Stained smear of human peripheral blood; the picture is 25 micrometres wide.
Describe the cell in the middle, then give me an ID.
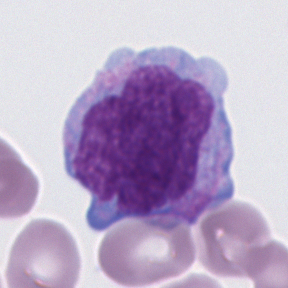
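Irregular outline, rounded bulges along the upper edge. Nucleus folded; clefts divide it into lobe-like parts. Fine pinkish granules scattered through the cytoplasm. Cytoplasmic rim wider right of the nucleus than left. Cell: atypical promyelocyte.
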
